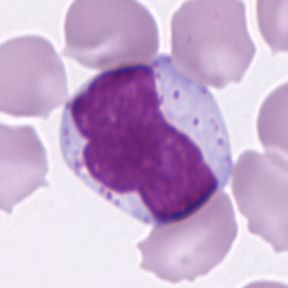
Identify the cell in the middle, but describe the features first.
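Taking the nucleus first, it is notched on the left side, which gives it a folded, partly lobed look. It lies off-centre, with the widest rim of cytoplasm on the upper right. No nucleoli show in it. In the cytoplasm there is a sparse scatter of small, discrete reddish-purple granules. Name: large granular lymphocyte.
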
